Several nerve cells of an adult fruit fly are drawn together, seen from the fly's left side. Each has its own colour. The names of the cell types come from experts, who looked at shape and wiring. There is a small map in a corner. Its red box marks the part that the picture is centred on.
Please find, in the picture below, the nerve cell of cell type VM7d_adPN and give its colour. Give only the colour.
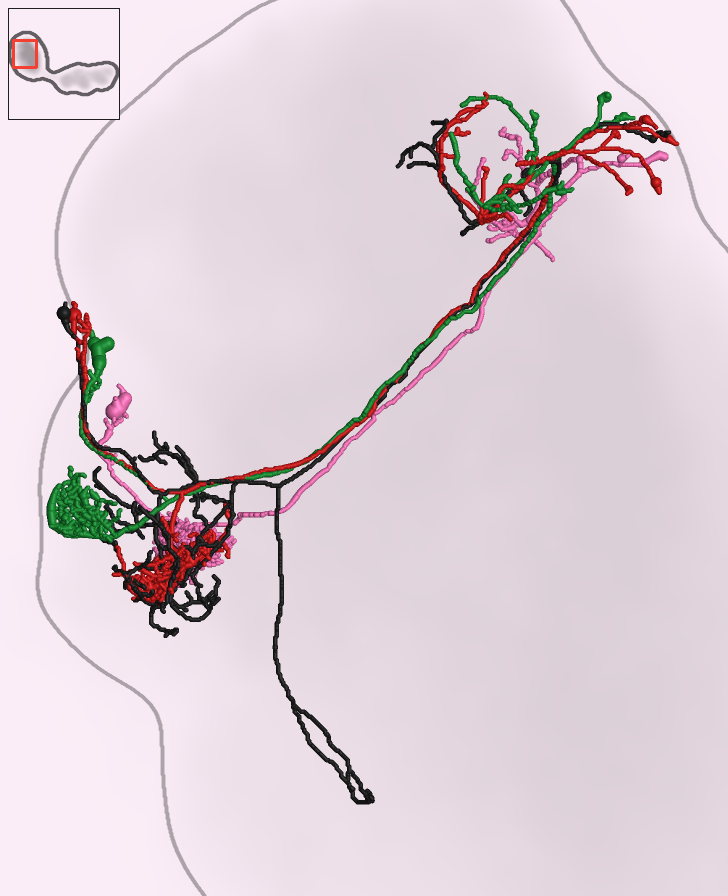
pink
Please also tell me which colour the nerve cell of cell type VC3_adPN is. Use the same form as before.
red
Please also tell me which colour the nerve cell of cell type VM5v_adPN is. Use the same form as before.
green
